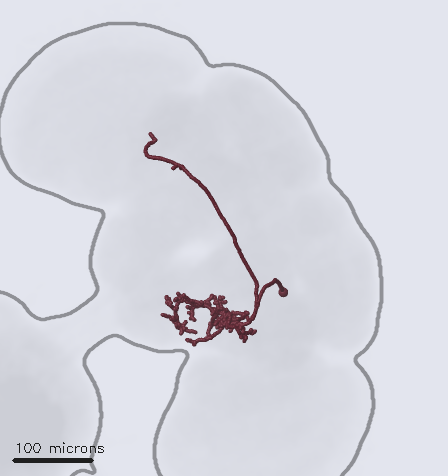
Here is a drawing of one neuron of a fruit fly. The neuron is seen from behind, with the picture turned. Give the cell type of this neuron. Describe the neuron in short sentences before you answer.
From top to bottom in the picture it spans about 250 microns. In this view it is taller than it is wide. Its broad class is central-brain intrinsic neuron. It is of cell type SAD014.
